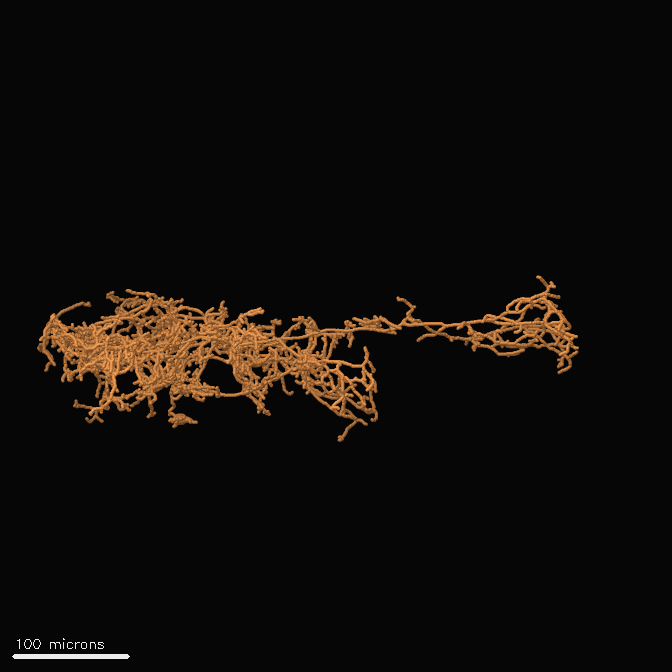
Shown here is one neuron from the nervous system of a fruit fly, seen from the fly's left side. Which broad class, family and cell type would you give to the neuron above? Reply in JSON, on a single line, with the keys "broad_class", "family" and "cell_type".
{"broad_class": "nerve-cord intrinsic neuron", "family": "hemilineage 06B", "cell_type": "IN06B001"}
